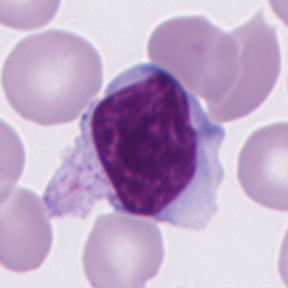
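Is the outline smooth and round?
Not really; it looks irregular.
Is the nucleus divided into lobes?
No, I'd describe it as a single unlobed mass.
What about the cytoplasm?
Pale blue, with fine pink-purple granules lying on the left.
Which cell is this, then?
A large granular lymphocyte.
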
